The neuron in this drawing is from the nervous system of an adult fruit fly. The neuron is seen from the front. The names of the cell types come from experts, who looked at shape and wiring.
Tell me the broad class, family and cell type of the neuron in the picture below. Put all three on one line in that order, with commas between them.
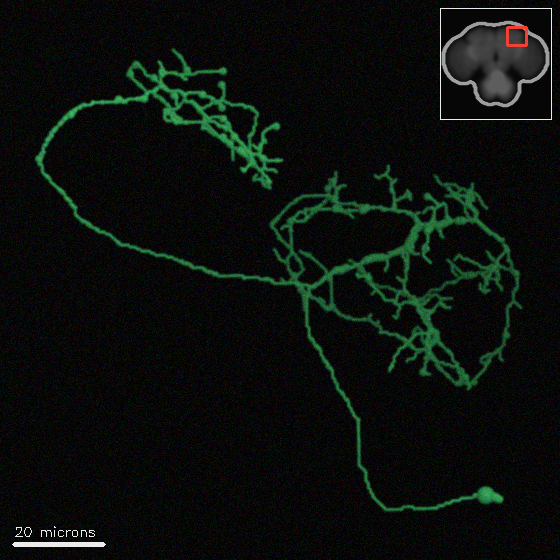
central-brain intrinsic neuron, hemilineage LHa1, LHAV6a1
